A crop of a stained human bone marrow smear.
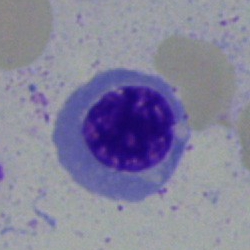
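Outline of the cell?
Roughly round, with a slightly uneven edge.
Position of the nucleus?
Off-centre, leaving more cytoplasm on the left and lower side.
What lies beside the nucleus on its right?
A paler zone of cytoplasm; no granules appear anywhere in the cytoplasm.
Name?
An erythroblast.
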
